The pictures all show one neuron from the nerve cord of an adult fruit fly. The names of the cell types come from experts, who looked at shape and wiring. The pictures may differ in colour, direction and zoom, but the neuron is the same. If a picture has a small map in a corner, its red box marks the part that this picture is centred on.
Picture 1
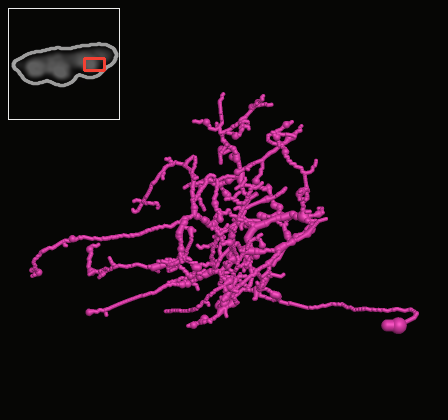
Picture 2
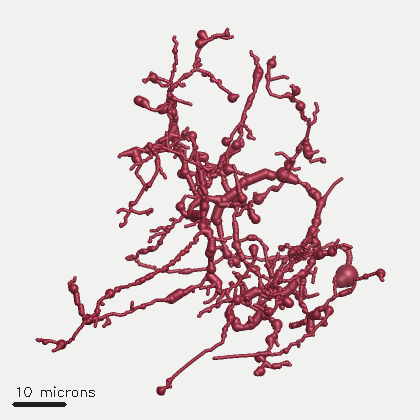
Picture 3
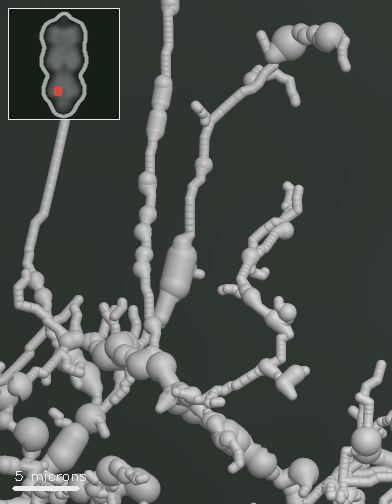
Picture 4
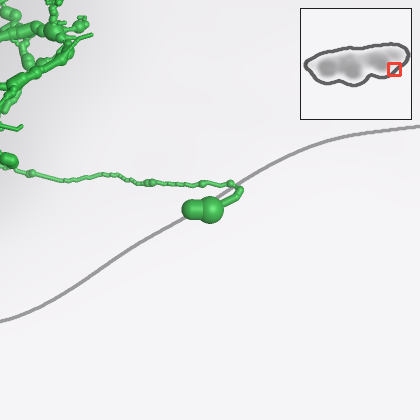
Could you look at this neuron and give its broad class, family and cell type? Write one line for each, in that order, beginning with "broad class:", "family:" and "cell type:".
broad class: nerve-cord intrinsic neuron
family: hemilineage 01B
cell type: IN01B016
